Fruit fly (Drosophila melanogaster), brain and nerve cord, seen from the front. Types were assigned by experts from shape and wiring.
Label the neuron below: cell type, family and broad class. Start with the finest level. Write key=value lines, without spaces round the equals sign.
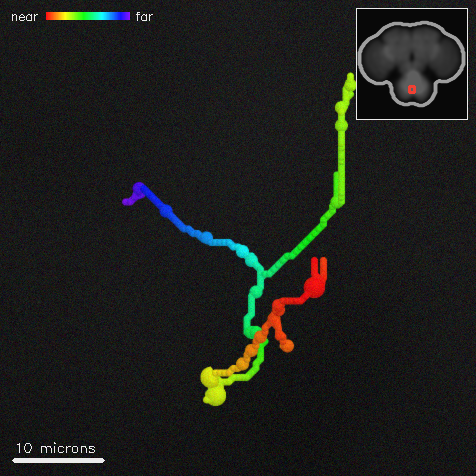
cell_type=SNch10
family=class chemosensory
broad_class=sensory neuron entering the nerve cord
